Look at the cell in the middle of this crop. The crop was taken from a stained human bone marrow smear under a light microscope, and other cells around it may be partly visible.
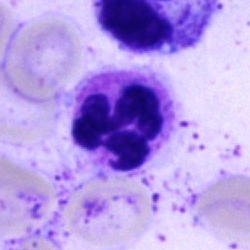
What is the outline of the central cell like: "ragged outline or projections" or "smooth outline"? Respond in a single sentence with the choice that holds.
This cell has a smooth edge with no projections, blebs or tags.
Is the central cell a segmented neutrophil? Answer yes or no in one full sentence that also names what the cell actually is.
Yes, the central cell here is a segmented neutrophil.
